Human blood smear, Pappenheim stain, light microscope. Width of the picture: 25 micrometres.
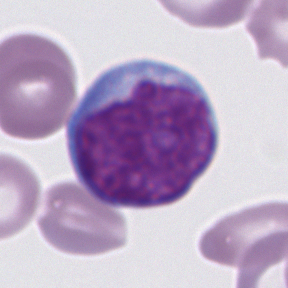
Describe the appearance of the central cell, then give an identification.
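Round, smooth outline here, about 13 micrometres across. The nucleus fills about 70% of the cell's area and is rounded, except that its upper border is uneven and slightly notched. No distinct granules show in the cytoplasm, and no vacuoles either. So that's a myeloblast.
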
